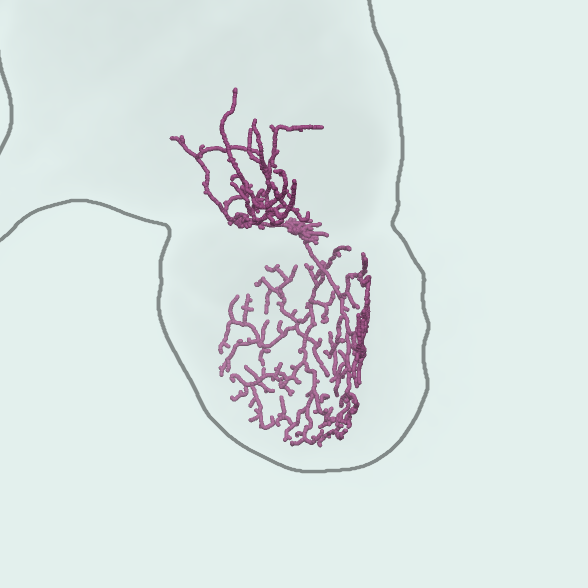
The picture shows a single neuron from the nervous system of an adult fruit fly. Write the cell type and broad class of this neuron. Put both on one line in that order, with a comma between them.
aMe17b, visual centrifugal neuron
